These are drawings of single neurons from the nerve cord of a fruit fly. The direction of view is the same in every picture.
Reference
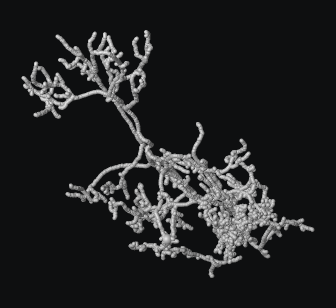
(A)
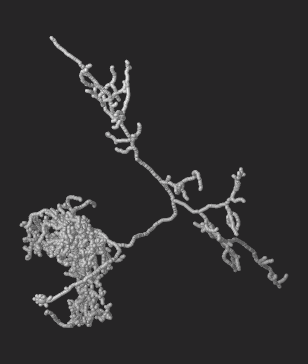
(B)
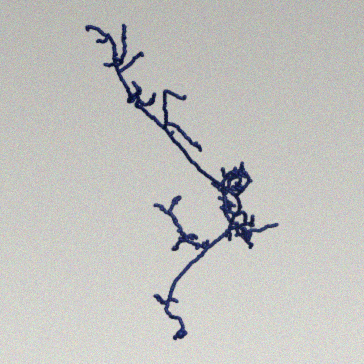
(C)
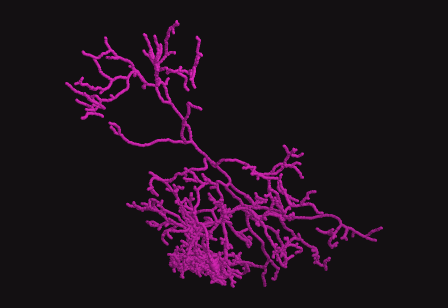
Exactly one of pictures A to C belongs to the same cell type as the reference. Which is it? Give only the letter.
C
